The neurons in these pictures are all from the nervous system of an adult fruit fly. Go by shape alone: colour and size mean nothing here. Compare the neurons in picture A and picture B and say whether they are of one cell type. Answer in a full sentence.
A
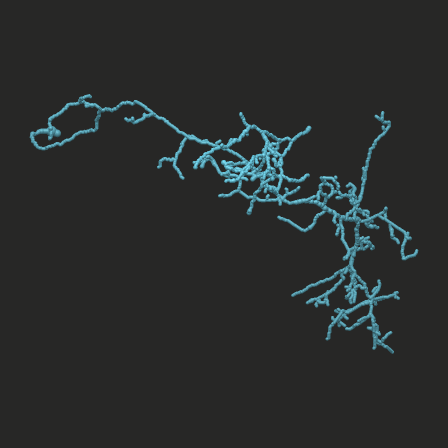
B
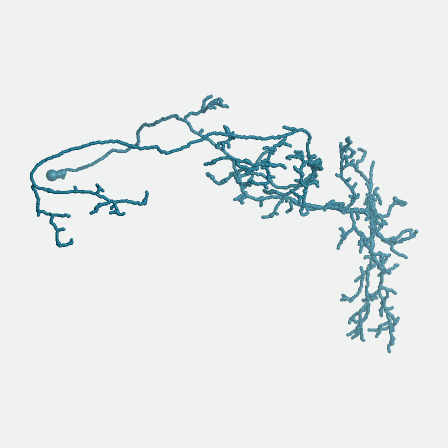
They are of the same cell type.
